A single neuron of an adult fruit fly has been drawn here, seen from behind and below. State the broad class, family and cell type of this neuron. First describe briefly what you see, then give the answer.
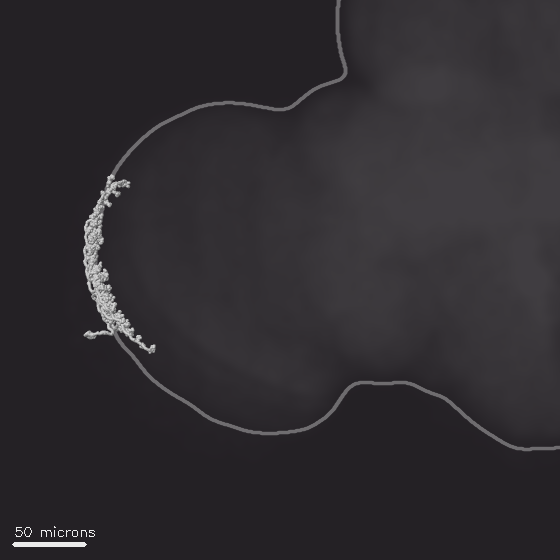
From top to bottom in the picture it spans about 130 microns. In this view it is more than twice as tall as it is wide. This is an optic-lobe intrinsic neuron. Its family is Dm. The cell type is Dm6.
